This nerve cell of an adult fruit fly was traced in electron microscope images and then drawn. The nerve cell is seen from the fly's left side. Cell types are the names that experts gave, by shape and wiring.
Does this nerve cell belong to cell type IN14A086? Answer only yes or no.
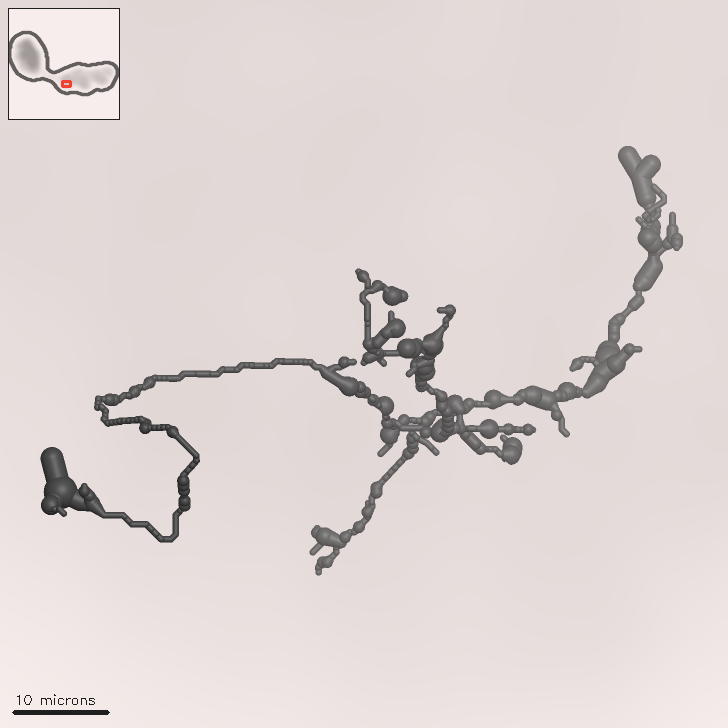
yes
